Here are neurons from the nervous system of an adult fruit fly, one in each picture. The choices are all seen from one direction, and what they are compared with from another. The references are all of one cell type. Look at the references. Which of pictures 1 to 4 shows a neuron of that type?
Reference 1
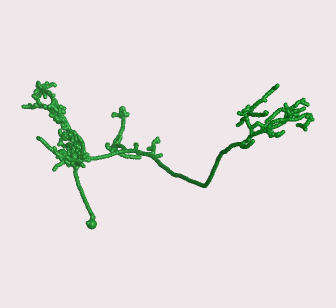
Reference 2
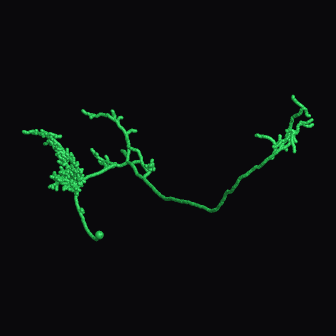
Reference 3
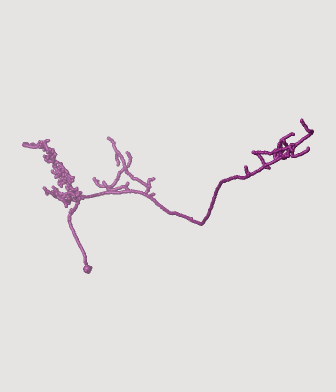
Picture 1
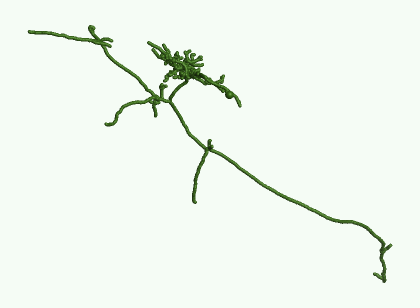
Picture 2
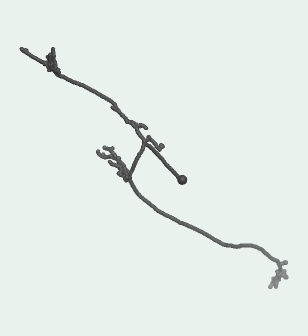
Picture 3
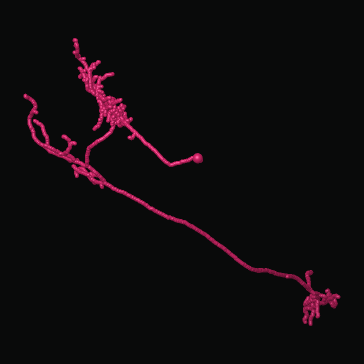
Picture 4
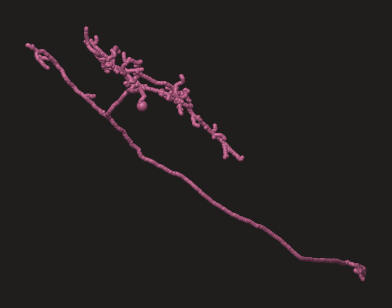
3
